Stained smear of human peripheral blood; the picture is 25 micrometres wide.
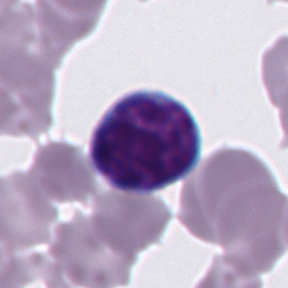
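Typical lymphocyte in a stained smear of human peripheral blood, the cell in the middle of the field. The cell outline is round and smooth. The nucleus, about 9 micrometres across, is round, without indentation or lobes. Cytoplasm forms at most a very thin rim around the nucleus, and no vacuoles are visible in the cell.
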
